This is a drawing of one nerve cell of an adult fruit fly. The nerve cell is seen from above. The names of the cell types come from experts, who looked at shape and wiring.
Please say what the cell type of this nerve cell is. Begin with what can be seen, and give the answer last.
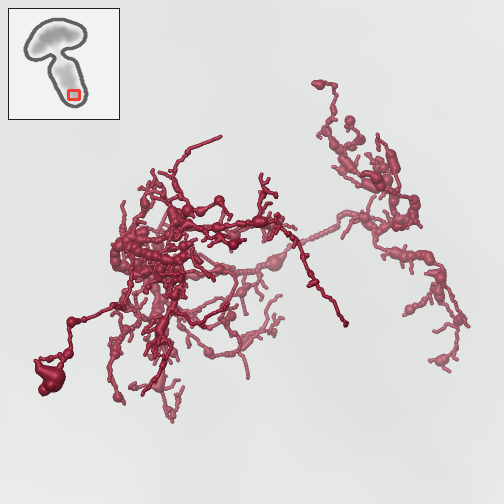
It lies in the nerve cord. In this view it is wider than it is tall. Its broad class is nerve-cord intrinsic neuron. The cell type is IN01A045.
